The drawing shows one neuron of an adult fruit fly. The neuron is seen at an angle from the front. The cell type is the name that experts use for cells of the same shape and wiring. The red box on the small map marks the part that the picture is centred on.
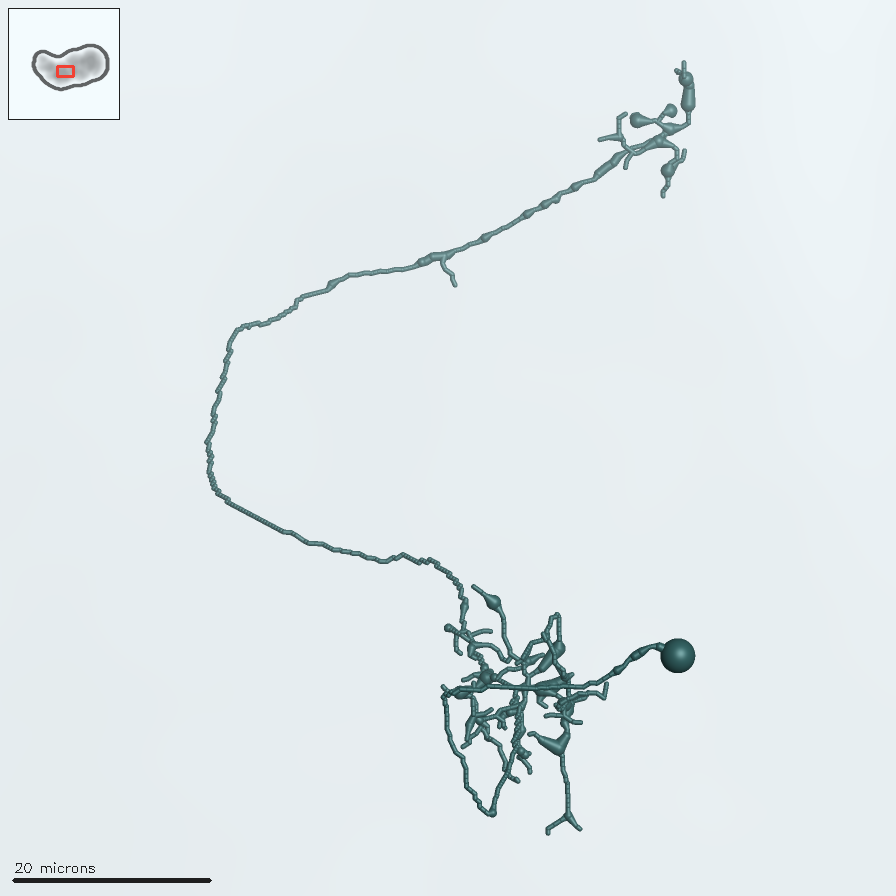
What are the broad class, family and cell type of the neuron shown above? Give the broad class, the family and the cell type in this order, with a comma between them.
optic-lobe intrinsic neuron, Tm, Tm5b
